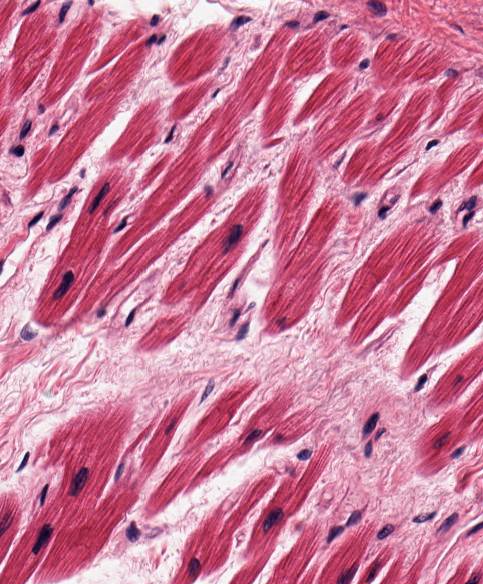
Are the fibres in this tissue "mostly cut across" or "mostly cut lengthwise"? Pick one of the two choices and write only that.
Mostly cut lengthwise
